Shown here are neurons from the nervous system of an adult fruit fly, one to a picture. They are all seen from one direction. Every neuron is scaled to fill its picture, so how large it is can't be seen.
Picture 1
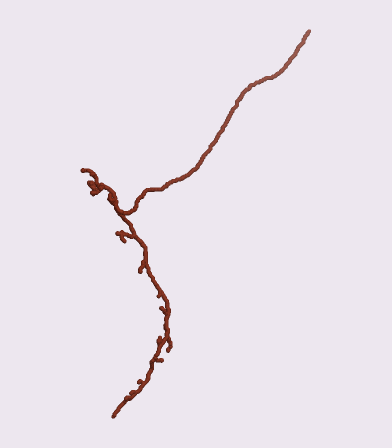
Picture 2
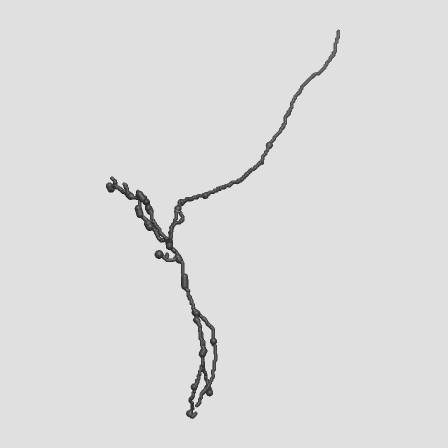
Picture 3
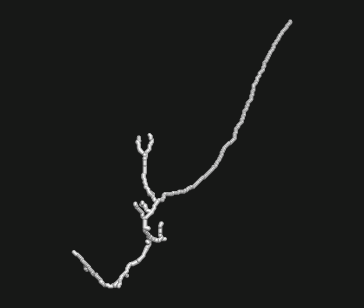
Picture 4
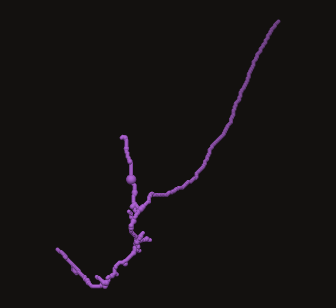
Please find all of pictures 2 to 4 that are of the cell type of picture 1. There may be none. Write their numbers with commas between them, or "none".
2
